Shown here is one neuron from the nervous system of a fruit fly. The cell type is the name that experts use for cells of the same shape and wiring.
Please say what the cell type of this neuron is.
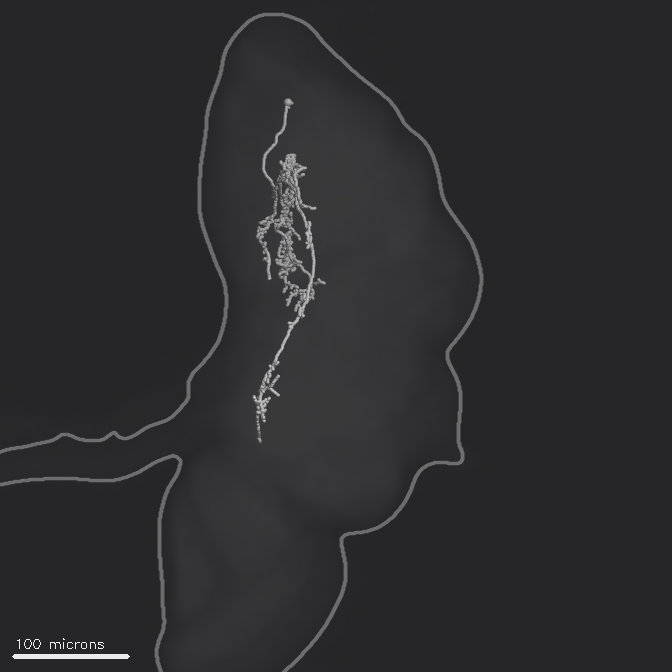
PLP116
